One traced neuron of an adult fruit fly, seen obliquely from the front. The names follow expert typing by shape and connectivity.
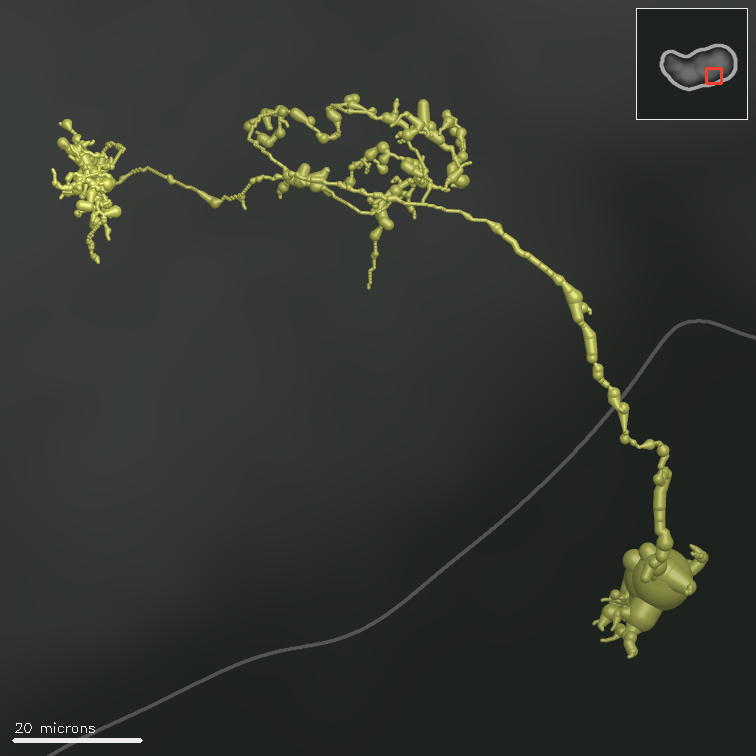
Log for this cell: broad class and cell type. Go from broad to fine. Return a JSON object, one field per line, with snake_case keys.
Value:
{
 "broad_class": "central-brain intrinsic neuron",
 "cell_type": "ISN"
}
